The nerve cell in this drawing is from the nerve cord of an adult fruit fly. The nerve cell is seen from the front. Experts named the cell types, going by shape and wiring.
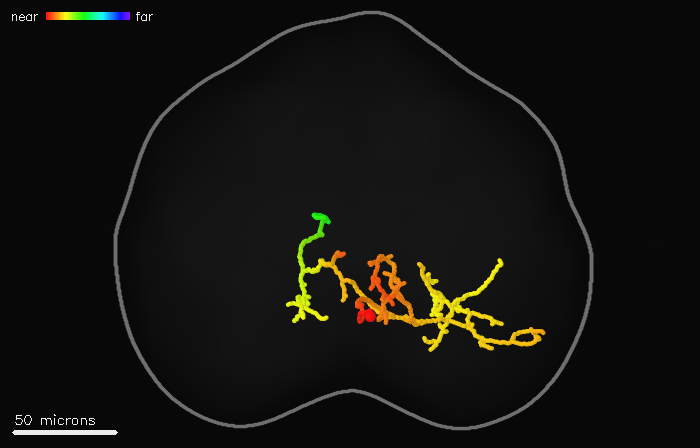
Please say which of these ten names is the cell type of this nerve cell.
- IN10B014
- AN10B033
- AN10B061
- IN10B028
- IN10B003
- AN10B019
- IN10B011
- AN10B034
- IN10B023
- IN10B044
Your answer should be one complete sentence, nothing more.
The cell type of this nerve cell is AN10B061.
